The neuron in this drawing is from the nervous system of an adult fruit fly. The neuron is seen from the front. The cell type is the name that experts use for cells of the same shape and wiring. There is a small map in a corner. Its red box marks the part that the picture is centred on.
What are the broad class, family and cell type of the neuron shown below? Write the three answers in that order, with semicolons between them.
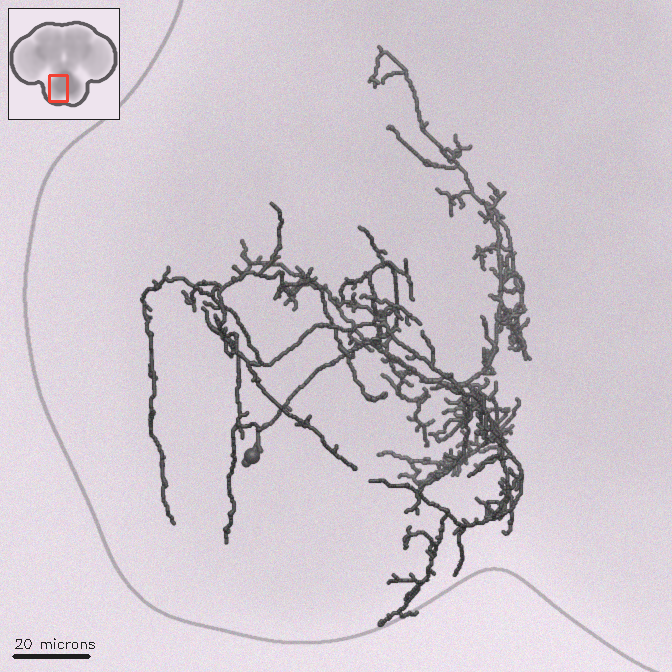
nerve-cord intrinsic neuron; hemilineage 03A; IN03A052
